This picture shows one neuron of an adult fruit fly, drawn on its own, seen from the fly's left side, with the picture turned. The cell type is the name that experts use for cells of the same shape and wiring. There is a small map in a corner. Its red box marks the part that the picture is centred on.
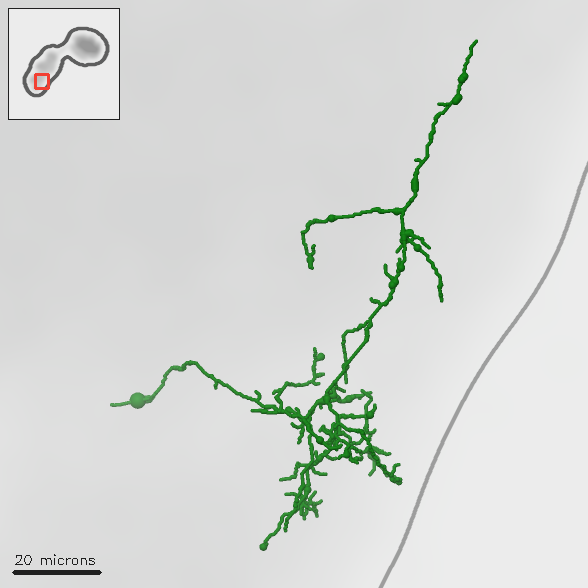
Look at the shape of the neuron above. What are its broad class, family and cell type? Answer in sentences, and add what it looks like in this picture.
This is a nerve-cord intrinsic neuron. Its family is hemilineage 02A. Its cell type is IN02A064. By the scale bar it is about 120 microns tall in this view. The picture shows dozens of branch ends.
